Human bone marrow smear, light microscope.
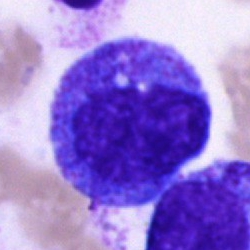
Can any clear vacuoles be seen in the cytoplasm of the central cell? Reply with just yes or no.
Yes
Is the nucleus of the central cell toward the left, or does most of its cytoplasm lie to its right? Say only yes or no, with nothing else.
No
